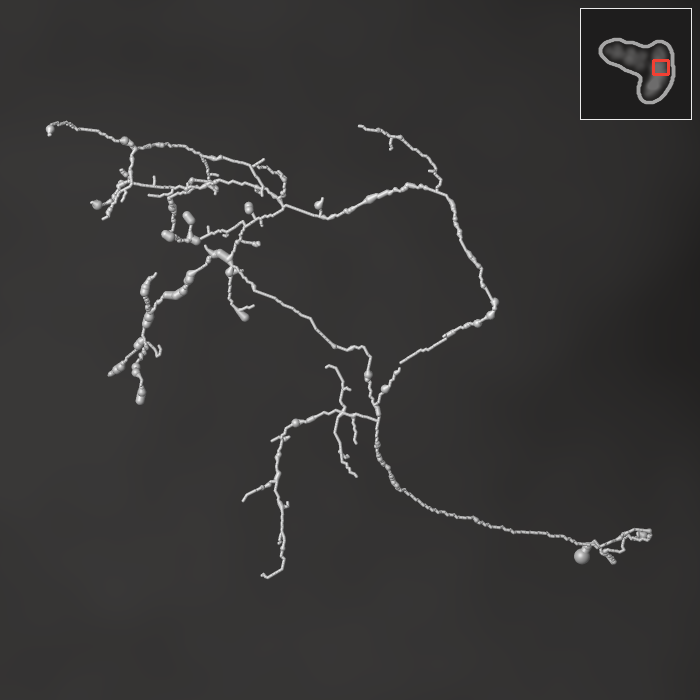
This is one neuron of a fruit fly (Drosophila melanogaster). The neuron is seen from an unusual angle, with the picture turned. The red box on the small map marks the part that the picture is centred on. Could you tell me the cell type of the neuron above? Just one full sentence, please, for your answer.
So far as cell type goes, this neuron is CB2389.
